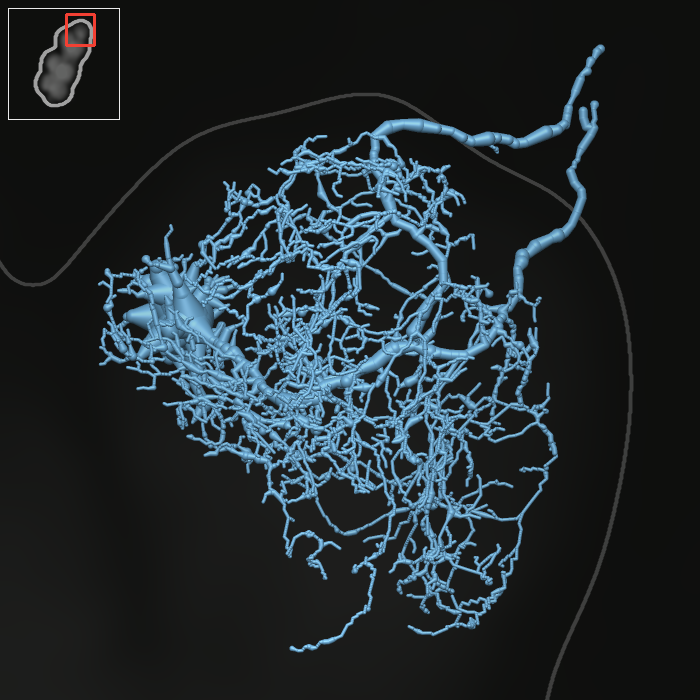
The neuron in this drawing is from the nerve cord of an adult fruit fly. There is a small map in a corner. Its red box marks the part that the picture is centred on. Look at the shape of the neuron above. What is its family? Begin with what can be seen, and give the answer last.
The picture shows more than a hundred branch ends. As drawn here it is about as wide as it is tall. It is an efferent neuron of the nerve cord. Its family is hemilineage 00B.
